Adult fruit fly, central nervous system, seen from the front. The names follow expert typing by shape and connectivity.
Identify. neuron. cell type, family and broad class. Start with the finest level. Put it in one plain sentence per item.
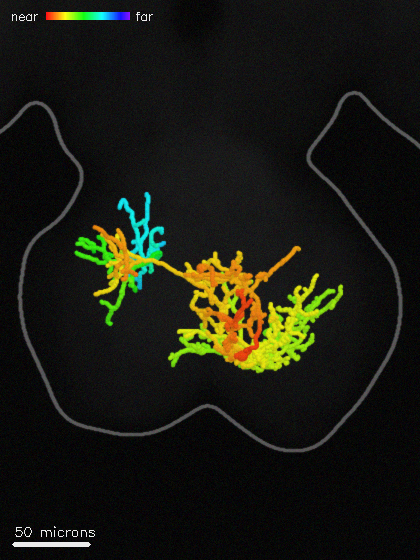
Type IN07B012 of hemilineage 07B, a nerve-cord intrinsic neuron.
